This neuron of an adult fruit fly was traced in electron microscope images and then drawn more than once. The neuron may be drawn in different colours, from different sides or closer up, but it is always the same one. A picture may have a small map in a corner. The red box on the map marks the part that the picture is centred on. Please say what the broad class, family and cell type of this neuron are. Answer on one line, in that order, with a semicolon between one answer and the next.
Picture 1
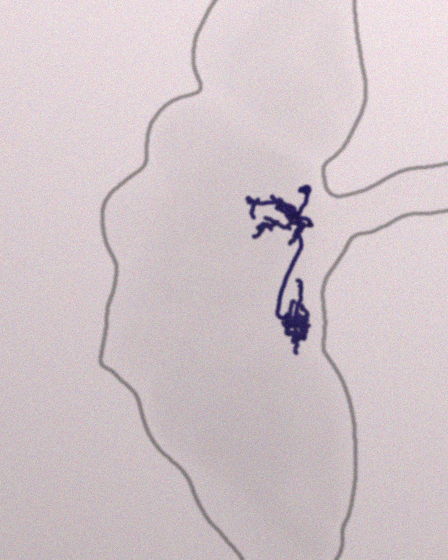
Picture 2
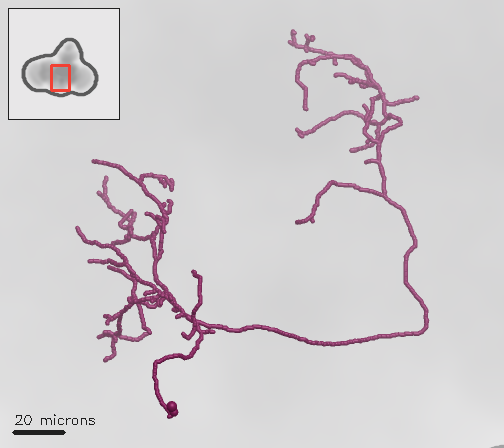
central-brain intrinsic neuron; hemilineage LB19; GNG338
